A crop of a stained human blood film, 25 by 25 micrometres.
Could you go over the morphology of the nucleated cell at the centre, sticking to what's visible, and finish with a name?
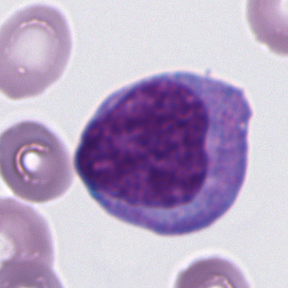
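Outline: oval, with a mostly smooth margin, measuring about 16 by 14 micrometres. Nucleus: a single rounded mass without lobes, about 12 micrometres across, filling about 60% of the cell's area and lying toward the left of the cell. Chromatin: dense and patchy, with darker clumps and lighter spaces. Cytoplasm: a paler band lying against the right edge of the nucleus. This is an atypical promyelocyte.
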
